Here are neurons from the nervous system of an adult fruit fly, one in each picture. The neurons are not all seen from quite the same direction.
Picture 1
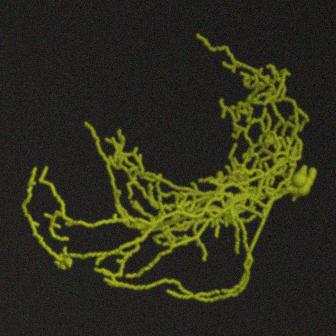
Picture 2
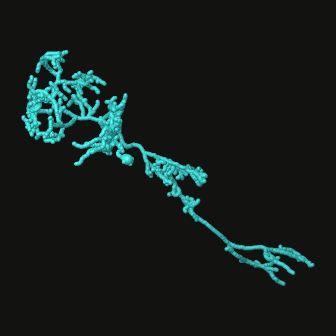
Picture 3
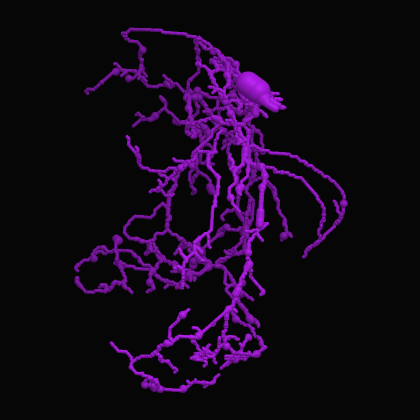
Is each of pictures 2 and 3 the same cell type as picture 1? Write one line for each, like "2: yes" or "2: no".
2: no
3: yes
